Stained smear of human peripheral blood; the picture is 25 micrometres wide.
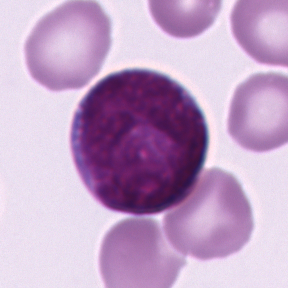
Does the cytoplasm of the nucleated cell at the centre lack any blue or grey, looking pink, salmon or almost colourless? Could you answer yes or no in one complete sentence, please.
No, the cytoplasm of the cell takes up a strong blue stain.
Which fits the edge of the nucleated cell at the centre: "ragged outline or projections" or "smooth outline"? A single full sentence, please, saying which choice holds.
No projections, blebs or ragged parts break the cell's outline.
